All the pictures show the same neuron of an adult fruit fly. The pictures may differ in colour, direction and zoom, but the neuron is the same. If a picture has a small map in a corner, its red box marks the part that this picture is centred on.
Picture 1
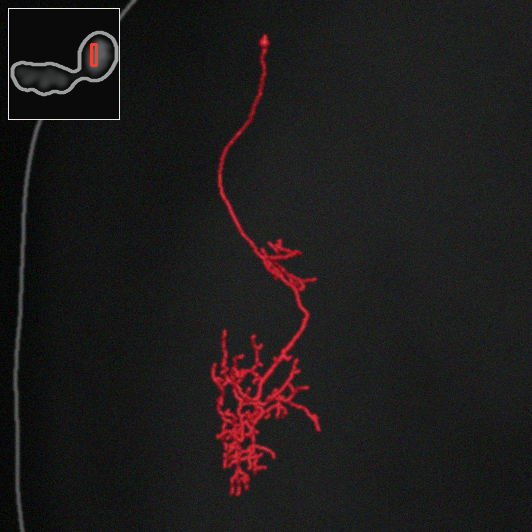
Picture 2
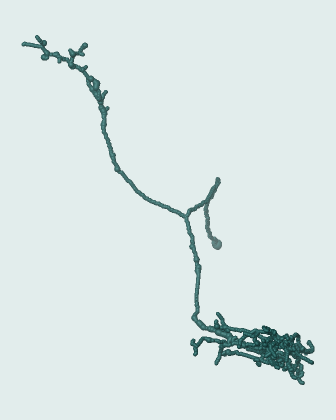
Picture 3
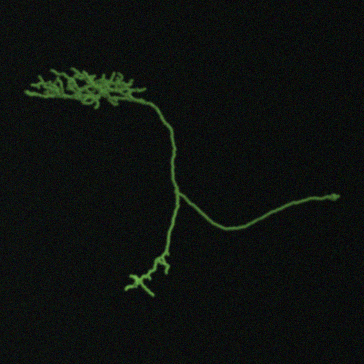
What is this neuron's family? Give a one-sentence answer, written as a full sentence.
It is hemilineage VPNd1 that is the family of this neuron.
